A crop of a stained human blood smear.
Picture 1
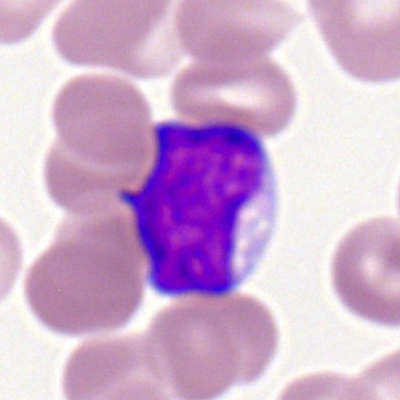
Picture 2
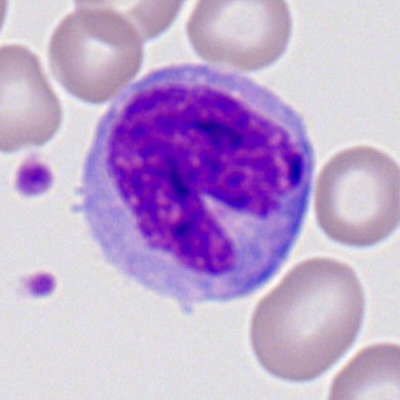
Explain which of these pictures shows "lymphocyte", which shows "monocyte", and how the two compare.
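Answer: picture 1 is a lymphocyte and picture 2 is a monocyte. First, the nucleus: in the lymphocyte it fills most of the cell and shows no nucleoli; in the monocyte it is a single folded mass, not split into separate lobes, with a deep cleft running in from the lower right.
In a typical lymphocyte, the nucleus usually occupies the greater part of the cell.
Second, the cytoplasm: the lymphocyte's is scant, showing mainly as a pale crescent on the right side, with no granules; the monocyte's is pale greyish-blue, without coarse or brightly coloured granules.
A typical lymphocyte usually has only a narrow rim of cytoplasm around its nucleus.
Third, the outline: the lymphocyte's is irregular, its left side moulded against neighbouring red cells, while the monocyte's is roughly round. Two small purple bodies lie to the left of the monocyte.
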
